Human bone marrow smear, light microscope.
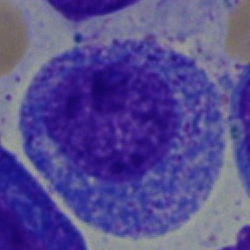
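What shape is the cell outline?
Round.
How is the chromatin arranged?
Finely stippled rather than gathered into dense blocks.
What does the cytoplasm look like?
Blue, with no clear vacuoles seen.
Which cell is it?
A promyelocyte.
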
